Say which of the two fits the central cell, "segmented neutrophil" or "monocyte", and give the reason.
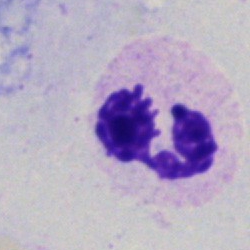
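This is a segmented neutrophil. Its nuclear material forms two dark masses joined by a narrow bridge along their lower part.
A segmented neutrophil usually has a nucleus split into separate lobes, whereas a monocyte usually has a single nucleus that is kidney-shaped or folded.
The cytoplasm here is abundant and pale pinkish-lilac, with a fine granular texture.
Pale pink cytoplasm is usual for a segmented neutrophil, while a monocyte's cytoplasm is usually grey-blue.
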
